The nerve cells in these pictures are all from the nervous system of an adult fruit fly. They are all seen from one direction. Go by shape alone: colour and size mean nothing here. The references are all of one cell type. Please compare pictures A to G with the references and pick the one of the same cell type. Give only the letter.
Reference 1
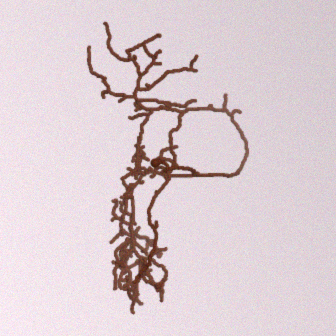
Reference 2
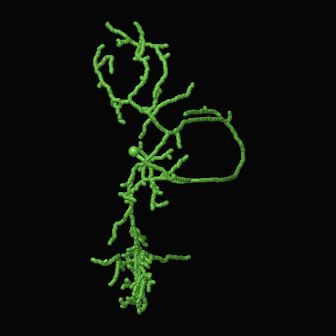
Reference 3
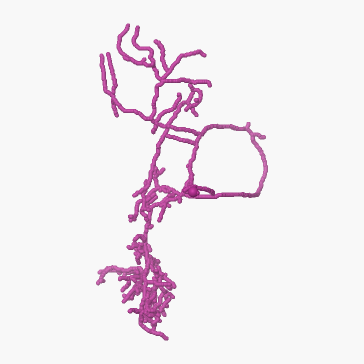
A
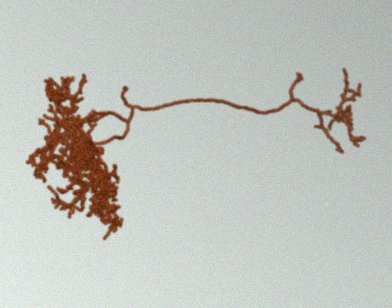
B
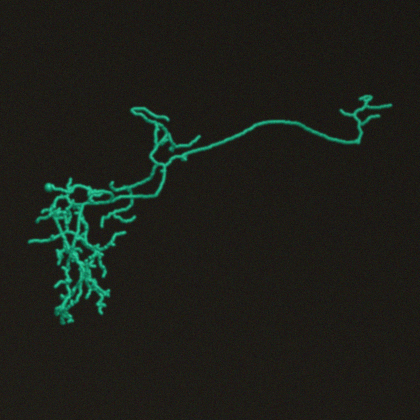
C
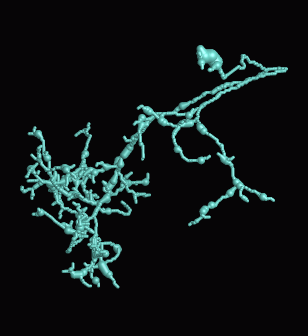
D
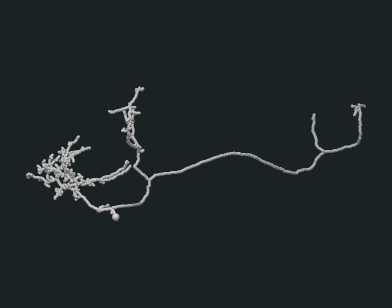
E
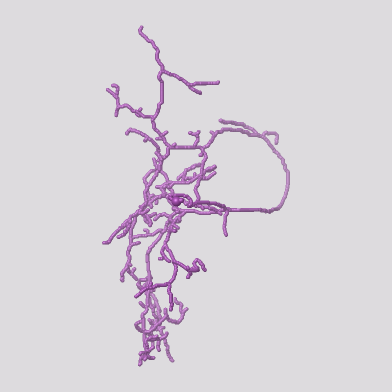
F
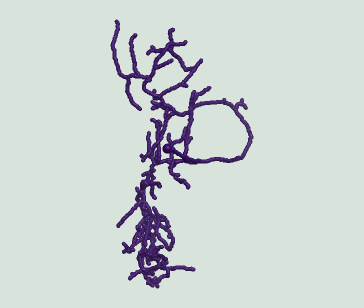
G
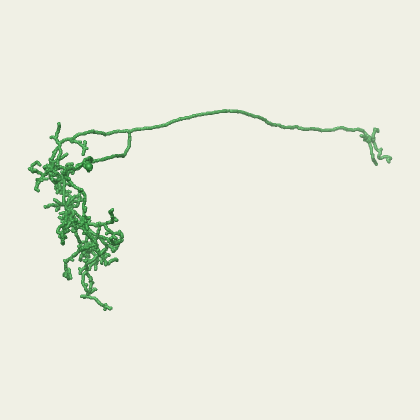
F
